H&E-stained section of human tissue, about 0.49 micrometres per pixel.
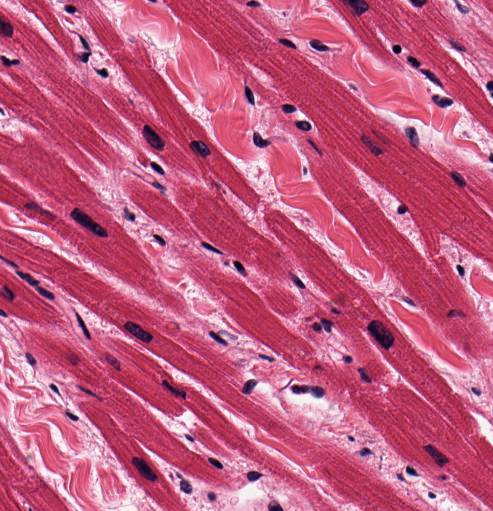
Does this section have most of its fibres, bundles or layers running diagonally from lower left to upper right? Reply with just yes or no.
No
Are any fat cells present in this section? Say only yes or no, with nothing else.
No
